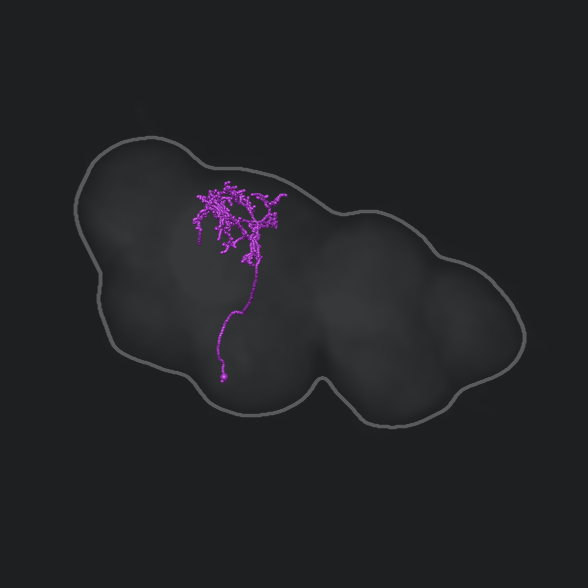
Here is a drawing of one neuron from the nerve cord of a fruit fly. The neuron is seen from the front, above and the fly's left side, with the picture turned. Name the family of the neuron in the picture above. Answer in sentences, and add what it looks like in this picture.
Its family is hemilineage 06B. This is a nerve-cord intrinsic neuron. As drawn here it is taller than it is wide.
